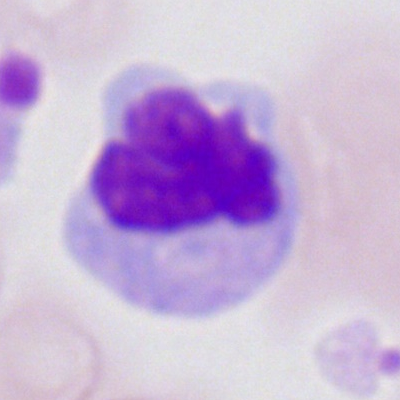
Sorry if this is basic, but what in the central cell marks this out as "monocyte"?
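First, the name: the central cell is a monocyte. Cytoplasm: it is plentiful rather than a thin rim, and this goes with a monocyte.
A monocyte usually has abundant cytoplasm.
Nucleus: a folded mass of several overlapping lobes, lying in the upper part of the cell with most of the cytoplasm below it. Chromatin: dense and dark purple, with a few paler spots.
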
